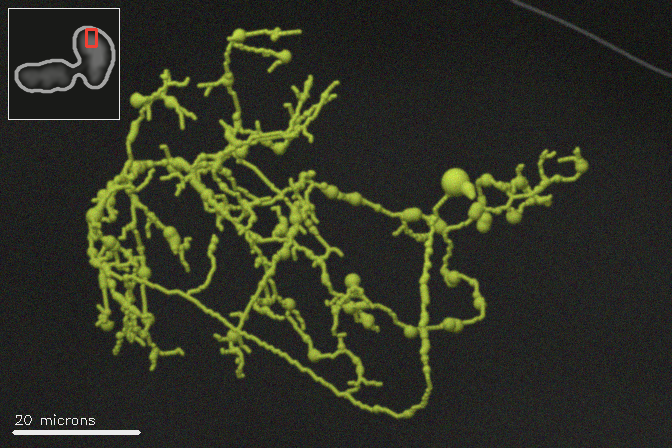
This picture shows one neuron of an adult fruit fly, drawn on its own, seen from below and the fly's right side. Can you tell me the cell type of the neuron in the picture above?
CB4084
